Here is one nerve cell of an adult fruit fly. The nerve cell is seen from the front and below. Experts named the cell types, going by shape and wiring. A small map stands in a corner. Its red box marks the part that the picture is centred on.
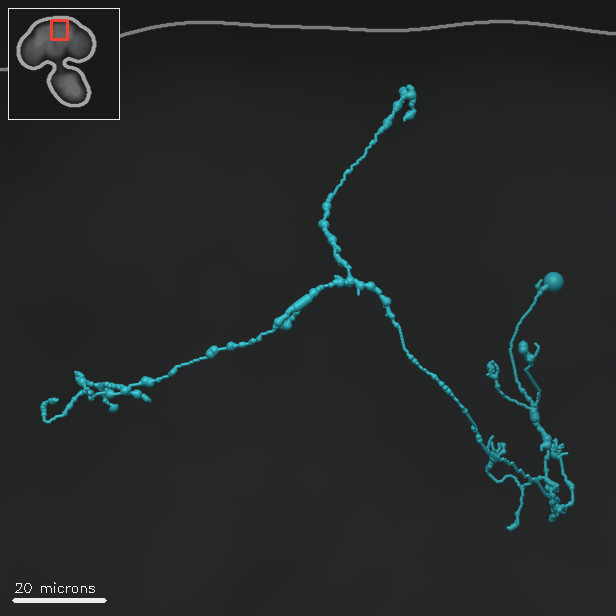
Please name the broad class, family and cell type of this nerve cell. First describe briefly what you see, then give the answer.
The cell body is on the right of the picture. By the scale bar it is about 120 microns wide in this view. Its broad class is central-brain intrinsic neuron. Its family is called class Kenyon Cell. The cell type is KCa'b'-ap2.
